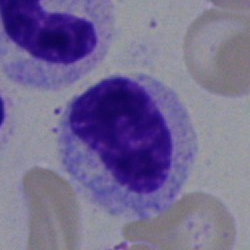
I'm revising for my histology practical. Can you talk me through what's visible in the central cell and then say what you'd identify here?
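A round, smooth outline bounds the cell. Its band of cytoplasm is widest at the lower left. Fine purple granules are scattered through the cytoplasm, and no vacuoles are seen there. This is a metamyelocyte.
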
